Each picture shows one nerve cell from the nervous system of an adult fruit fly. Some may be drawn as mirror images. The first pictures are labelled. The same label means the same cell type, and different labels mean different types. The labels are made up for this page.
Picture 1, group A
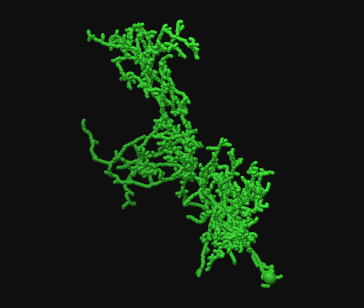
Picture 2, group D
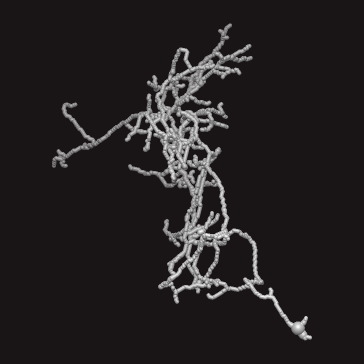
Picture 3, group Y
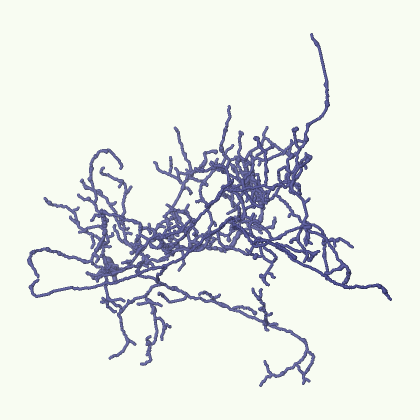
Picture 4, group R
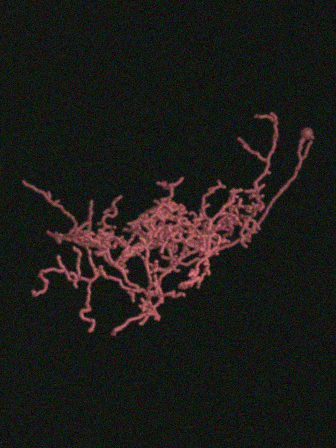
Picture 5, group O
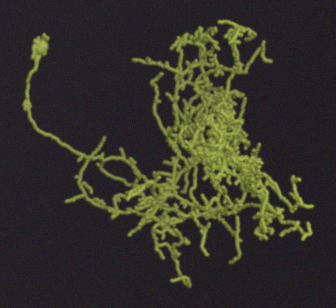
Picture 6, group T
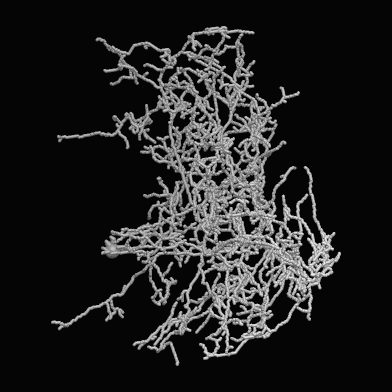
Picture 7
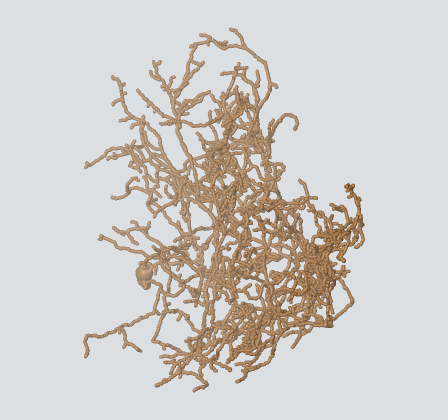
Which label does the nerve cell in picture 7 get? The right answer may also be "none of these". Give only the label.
group T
